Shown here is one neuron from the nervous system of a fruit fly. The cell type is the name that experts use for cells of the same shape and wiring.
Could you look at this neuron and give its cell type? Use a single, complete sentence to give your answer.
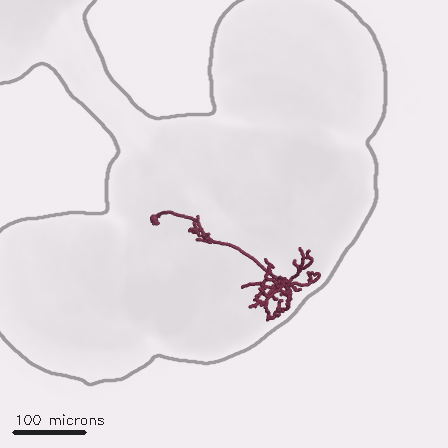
Among cell types, the one for this neuron is SMP741.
